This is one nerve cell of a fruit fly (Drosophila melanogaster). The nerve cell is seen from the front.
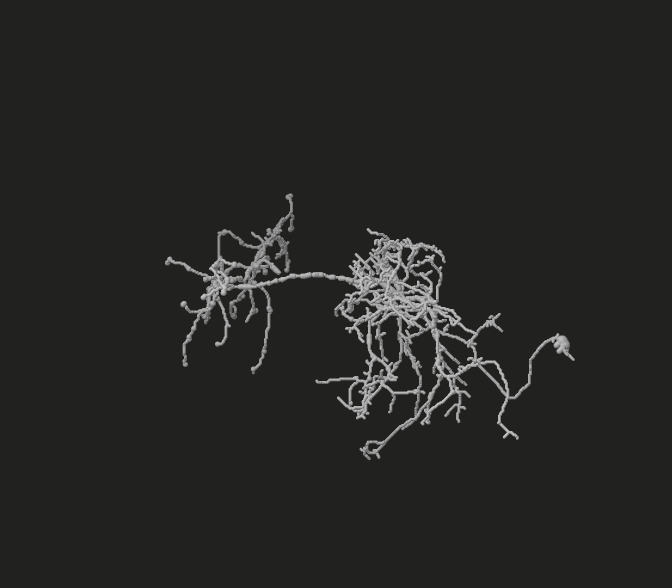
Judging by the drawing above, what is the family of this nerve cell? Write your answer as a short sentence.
The family is hemilineage 08B.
